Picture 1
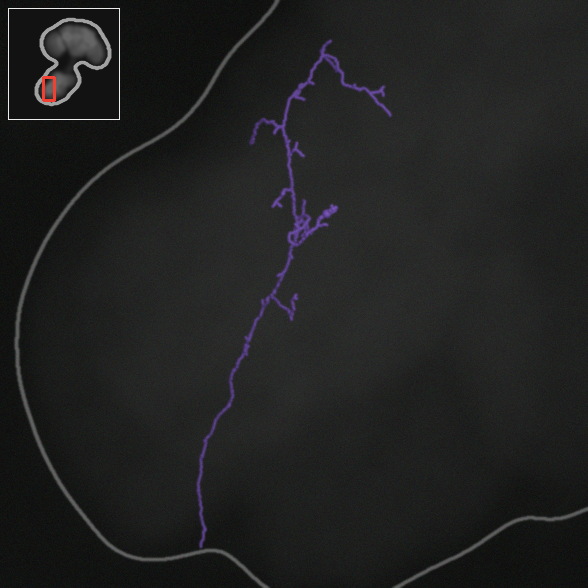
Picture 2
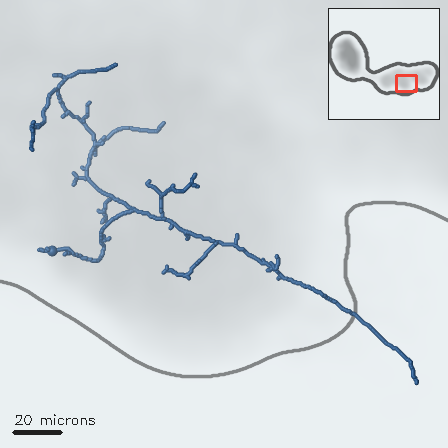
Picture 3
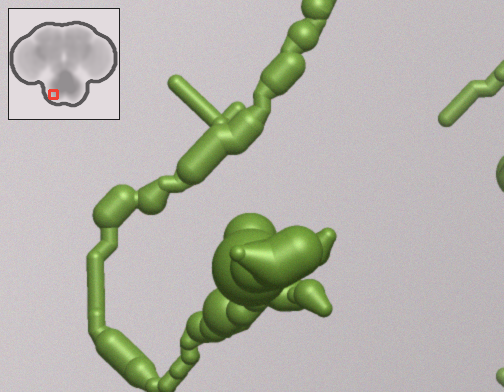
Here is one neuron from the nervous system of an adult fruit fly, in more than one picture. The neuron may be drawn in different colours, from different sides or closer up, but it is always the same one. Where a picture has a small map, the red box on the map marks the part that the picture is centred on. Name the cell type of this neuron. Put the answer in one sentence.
The cell type is MNml78.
